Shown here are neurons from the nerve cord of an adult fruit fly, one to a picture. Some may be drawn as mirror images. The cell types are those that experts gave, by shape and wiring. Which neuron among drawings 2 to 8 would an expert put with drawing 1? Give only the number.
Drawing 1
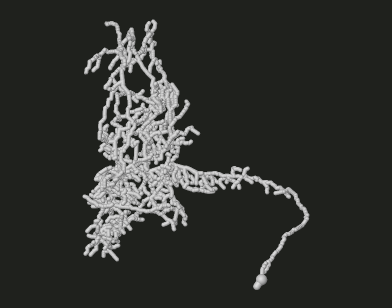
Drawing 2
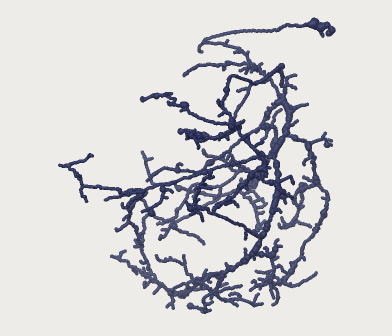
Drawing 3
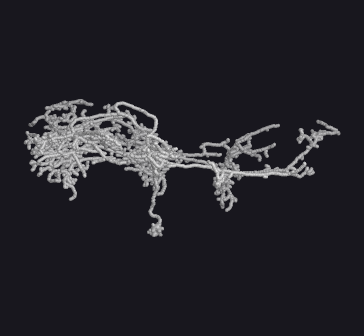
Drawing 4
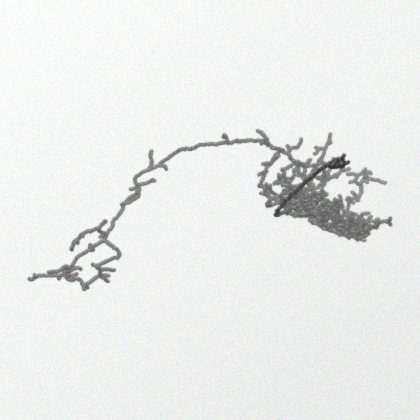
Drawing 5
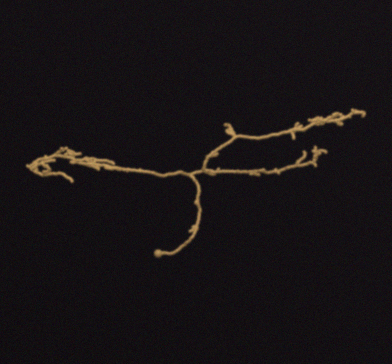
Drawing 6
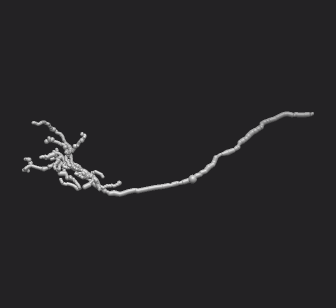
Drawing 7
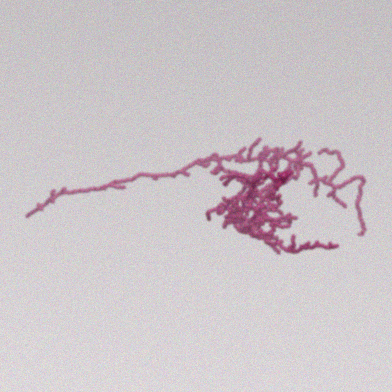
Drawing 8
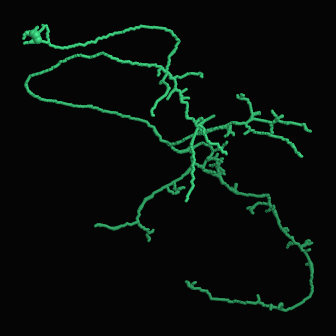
4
